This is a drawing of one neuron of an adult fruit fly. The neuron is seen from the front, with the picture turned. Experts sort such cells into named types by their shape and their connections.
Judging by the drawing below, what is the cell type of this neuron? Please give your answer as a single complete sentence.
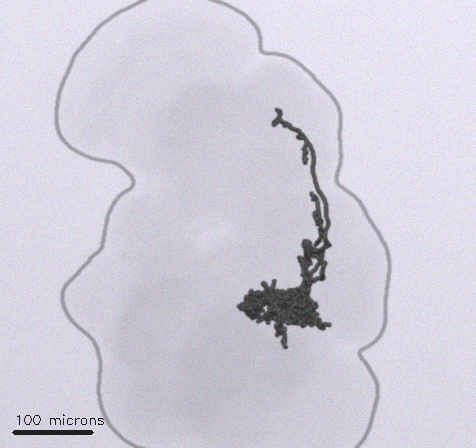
This particular neuron has the cell type pC1_11b.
